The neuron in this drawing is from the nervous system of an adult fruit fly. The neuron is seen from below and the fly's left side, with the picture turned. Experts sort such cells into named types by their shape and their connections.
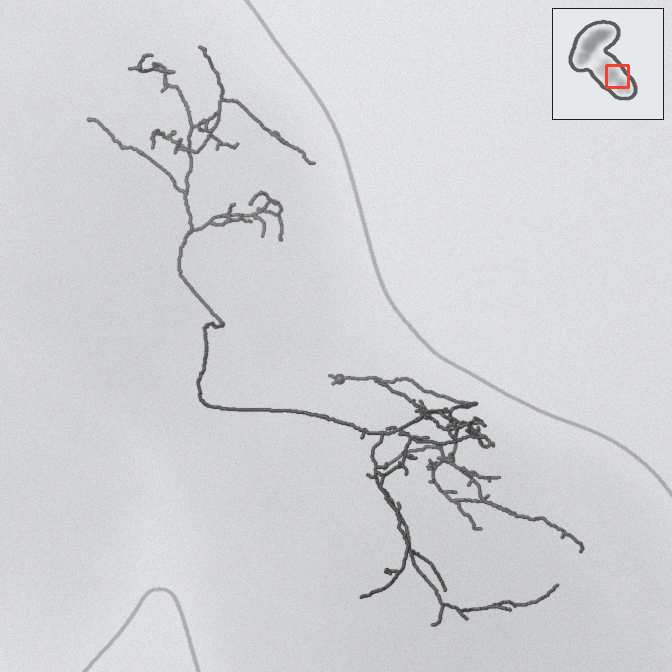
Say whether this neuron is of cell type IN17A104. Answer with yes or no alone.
yes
